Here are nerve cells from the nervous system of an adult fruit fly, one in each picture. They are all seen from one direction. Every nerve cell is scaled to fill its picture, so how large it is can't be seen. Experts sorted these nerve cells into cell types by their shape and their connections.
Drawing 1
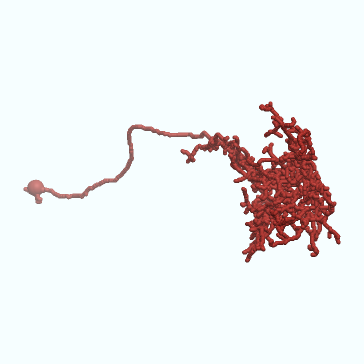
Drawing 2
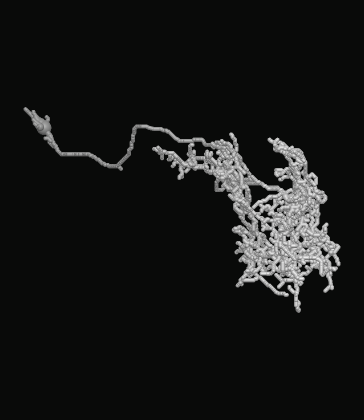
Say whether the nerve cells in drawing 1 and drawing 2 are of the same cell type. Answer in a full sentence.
They are of the same cell type.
